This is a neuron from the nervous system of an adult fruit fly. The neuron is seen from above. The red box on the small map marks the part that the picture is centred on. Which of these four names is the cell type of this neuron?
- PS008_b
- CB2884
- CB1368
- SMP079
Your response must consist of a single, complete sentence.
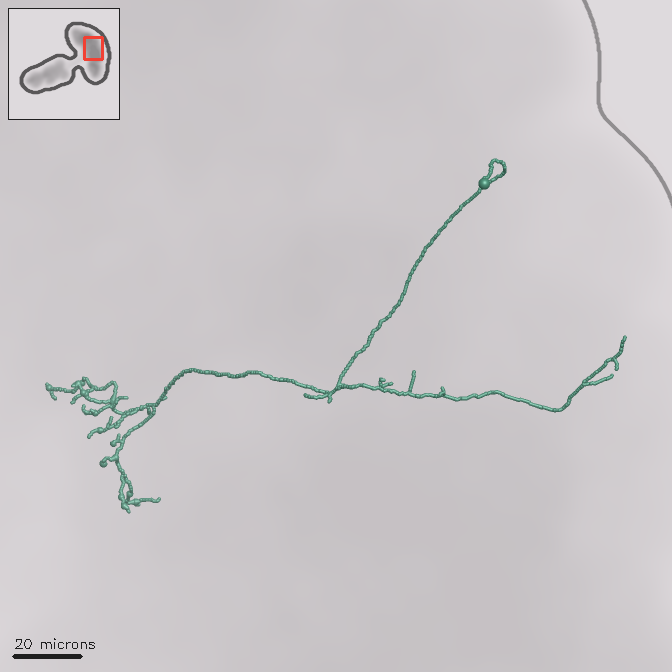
The cell type this neuron represents is PS008_b.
